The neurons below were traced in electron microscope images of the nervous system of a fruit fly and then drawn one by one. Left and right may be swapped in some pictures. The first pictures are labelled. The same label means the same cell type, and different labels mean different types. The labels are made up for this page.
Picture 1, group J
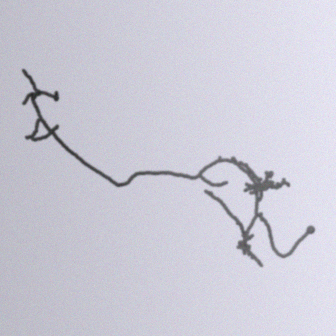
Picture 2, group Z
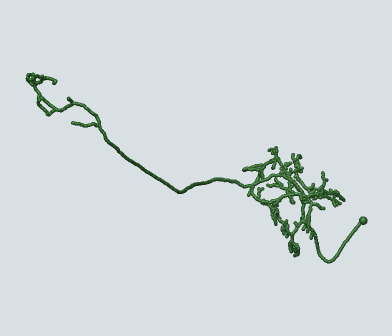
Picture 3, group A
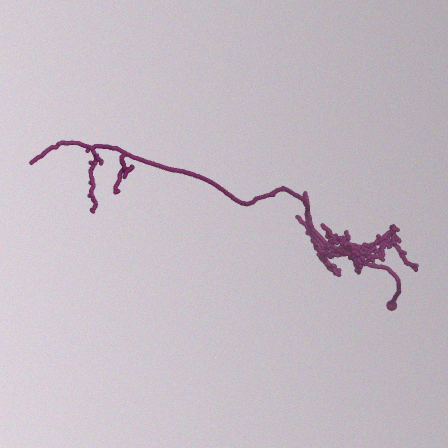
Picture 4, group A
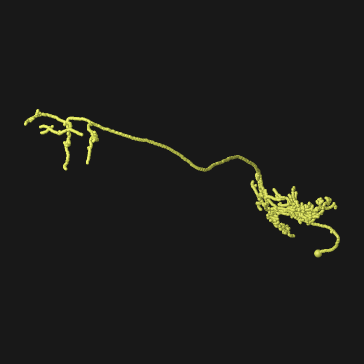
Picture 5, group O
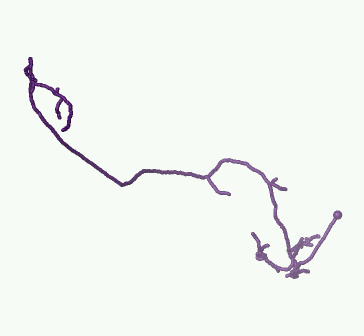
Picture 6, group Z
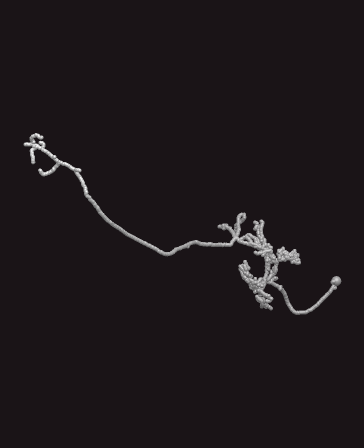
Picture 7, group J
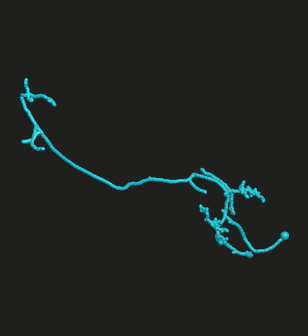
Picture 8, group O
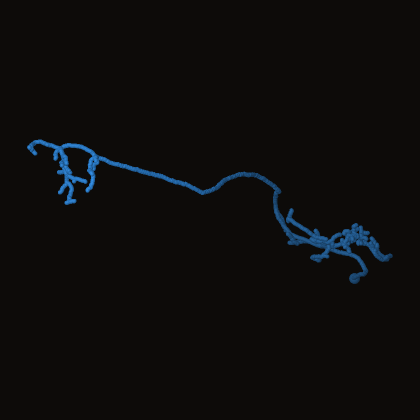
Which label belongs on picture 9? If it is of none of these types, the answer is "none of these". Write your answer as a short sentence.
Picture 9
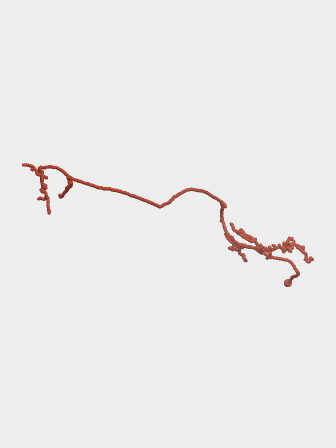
It belongs to none of these.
